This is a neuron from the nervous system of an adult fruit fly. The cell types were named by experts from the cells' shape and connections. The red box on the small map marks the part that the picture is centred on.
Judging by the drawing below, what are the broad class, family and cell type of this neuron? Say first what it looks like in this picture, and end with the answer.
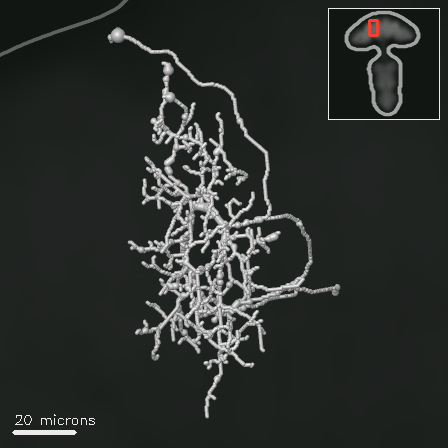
It is in the brain and does not reach the nerve cord. Its cell body lies at the upper left of the picture. From top to bottom in the picture it spans about 130 microns. This is a central-brain intrinsic neuron. Its family is hemilineage ALl1_ventral. The cell type is SAD064.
